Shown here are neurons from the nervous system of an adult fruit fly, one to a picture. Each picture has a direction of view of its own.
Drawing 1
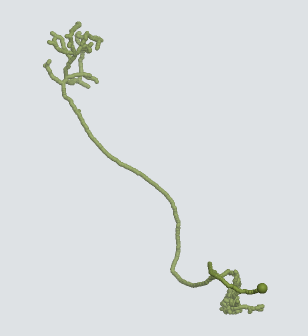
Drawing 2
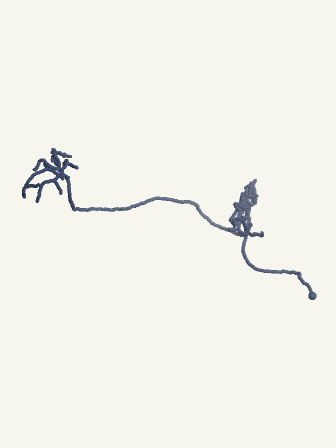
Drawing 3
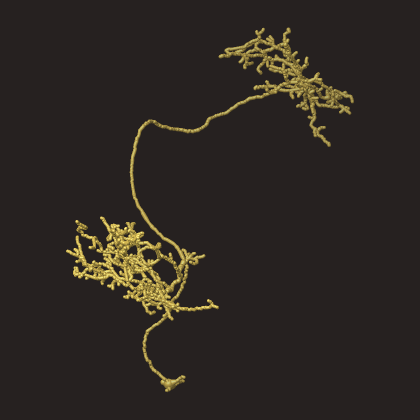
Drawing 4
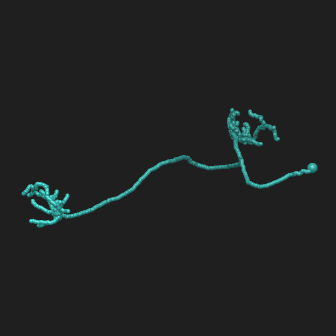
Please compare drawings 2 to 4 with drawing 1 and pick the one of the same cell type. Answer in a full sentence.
Drawing 4 shows a neuron of the same cell type.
